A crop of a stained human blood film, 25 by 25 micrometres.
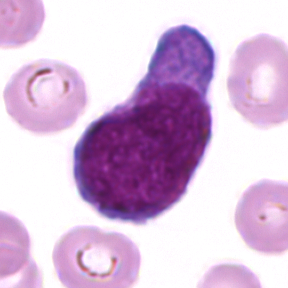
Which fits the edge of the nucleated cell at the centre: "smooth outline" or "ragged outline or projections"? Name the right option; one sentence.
The outline of the cell is rough, not smooth.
